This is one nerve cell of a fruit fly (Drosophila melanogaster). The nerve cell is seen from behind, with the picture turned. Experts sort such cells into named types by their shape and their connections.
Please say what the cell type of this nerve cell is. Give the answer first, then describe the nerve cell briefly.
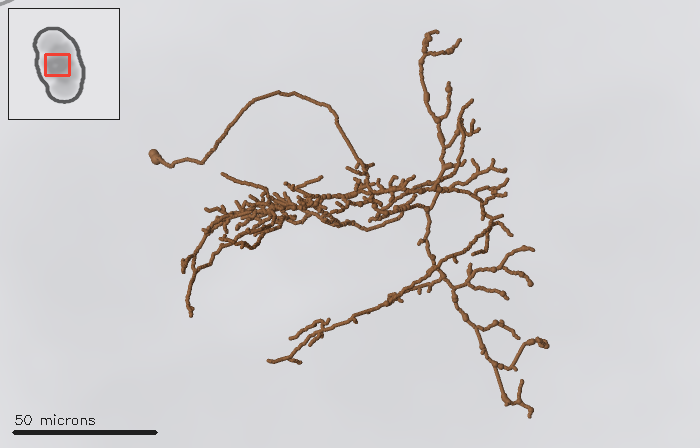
It is of cell type VES019. It is a central-brain intrinsic neuron. From left to right in the picture it spans about 140 microns. Dozens of branch ends can be seen.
